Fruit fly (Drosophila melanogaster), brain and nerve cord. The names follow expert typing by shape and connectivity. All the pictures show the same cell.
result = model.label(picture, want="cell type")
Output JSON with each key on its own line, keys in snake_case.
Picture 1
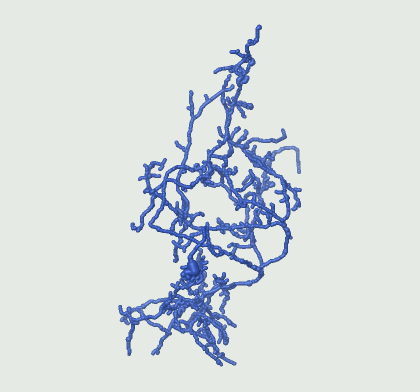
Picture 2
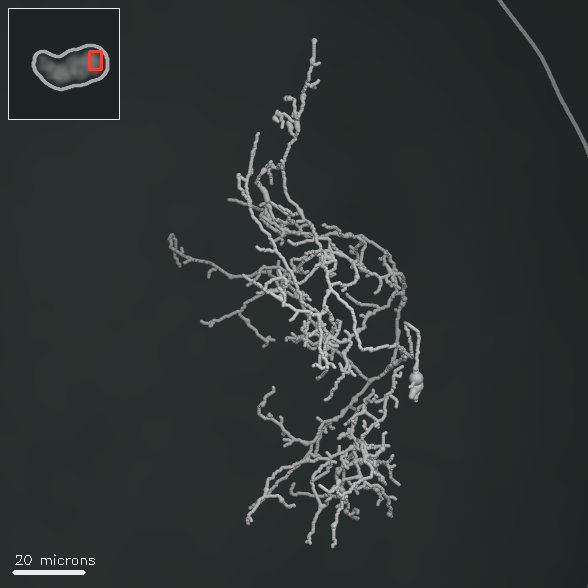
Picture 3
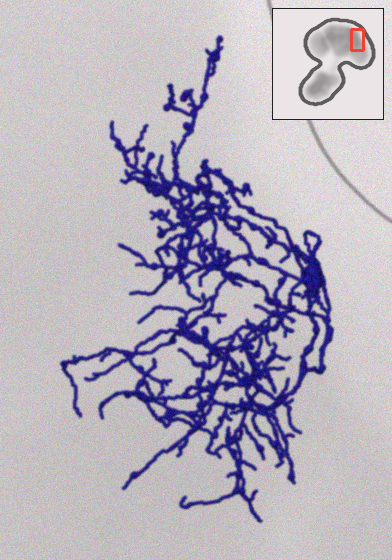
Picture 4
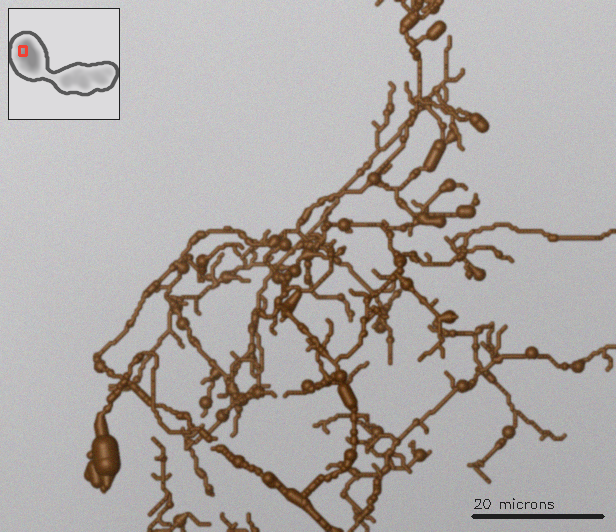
{
 "cell_type": "AVLP305"
}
